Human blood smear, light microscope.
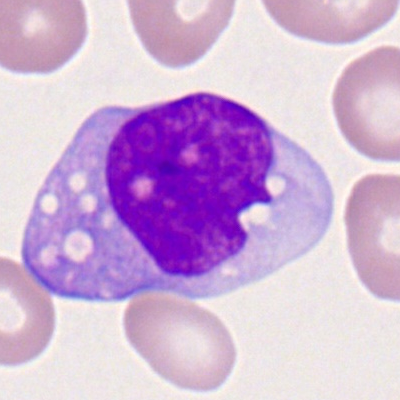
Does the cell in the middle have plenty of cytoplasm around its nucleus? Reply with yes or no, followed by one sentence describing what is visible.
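Yes. The cytoplasm is abundant, with the widest part lying to the left of the nucleus.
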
